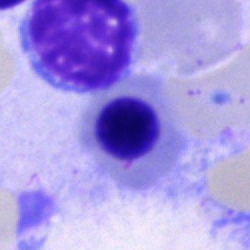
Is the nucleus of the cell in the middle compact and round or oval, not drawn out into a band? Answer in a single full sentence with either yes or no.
Yes, its nucleus forms a single compact round or oval shape.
